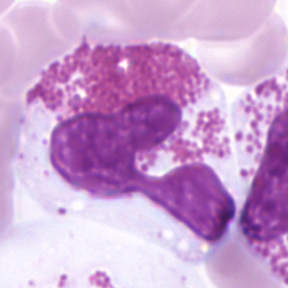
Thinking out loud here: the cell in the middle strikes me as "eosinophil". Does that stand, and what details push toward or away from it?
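Yes, eosinophil is the right name for this cell. Its cytoplasm holds many coarse, round, reddish granules, crowded mainly in the upper part of the cell.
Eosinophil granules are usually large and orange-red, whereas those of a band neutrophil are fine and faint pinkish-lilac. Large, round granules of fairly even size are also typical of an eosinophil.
The coarse, round, reddish granules therefore go with eosinophil and against band neutrophil. Where the granules thin out, the cytoplasm is pale and almost colourless. No nucleolus can be seen in the nucleus. Another granulated cell with a nucleus touches it at the right edge.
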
